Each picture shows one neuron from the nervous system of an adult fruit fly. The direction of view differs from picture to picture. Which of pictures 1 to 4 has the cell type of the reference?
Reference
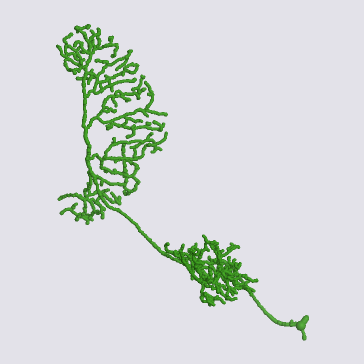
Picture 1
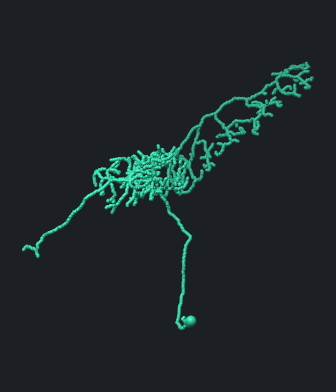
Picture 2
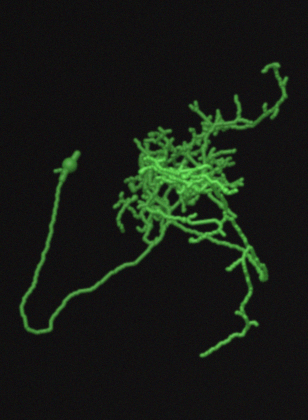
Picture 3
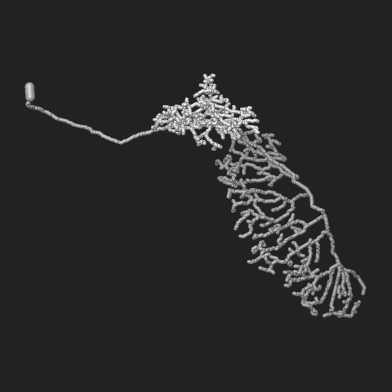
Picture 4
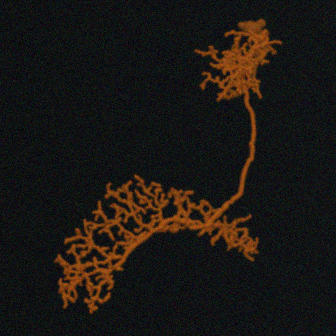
Picture 3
